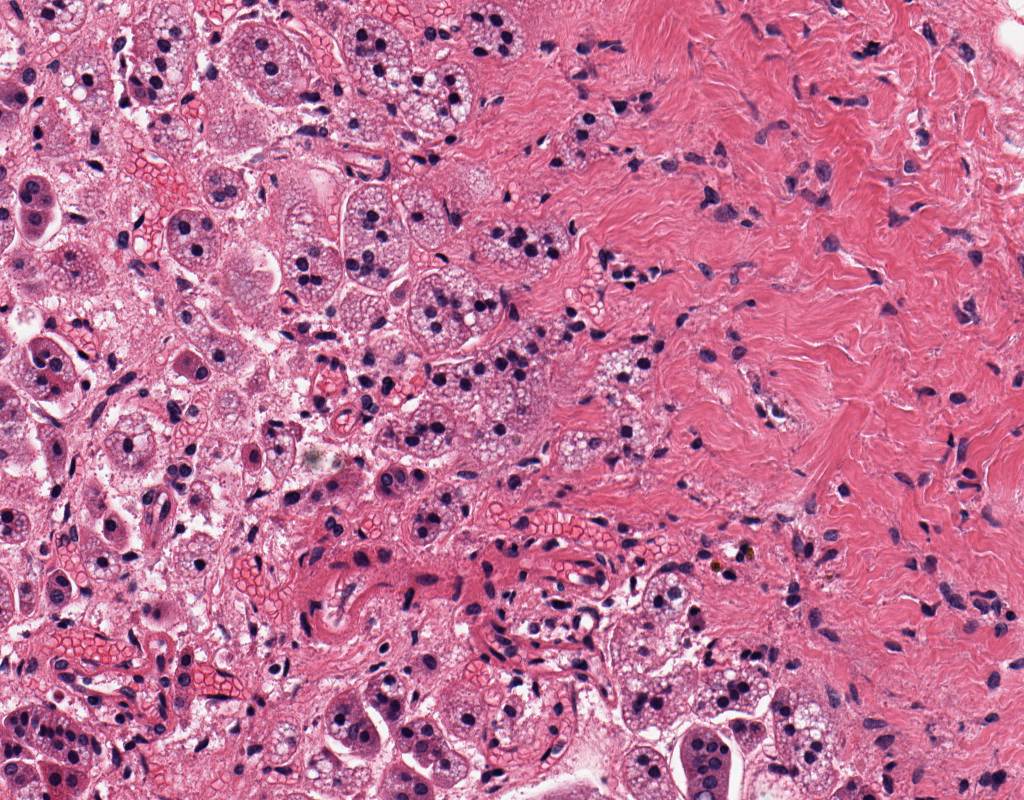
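Adrenal gland. Many large cells here have pale, finely bubbly cytoplasm of small clear vacuoles. Mostly on the left, others have dense, evenly pink cytoplasm. Notice the rounded clusters, separated by thin strands. To the right, wavy pink collagen bundles carry scattered spindle-shaped nuclei.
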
